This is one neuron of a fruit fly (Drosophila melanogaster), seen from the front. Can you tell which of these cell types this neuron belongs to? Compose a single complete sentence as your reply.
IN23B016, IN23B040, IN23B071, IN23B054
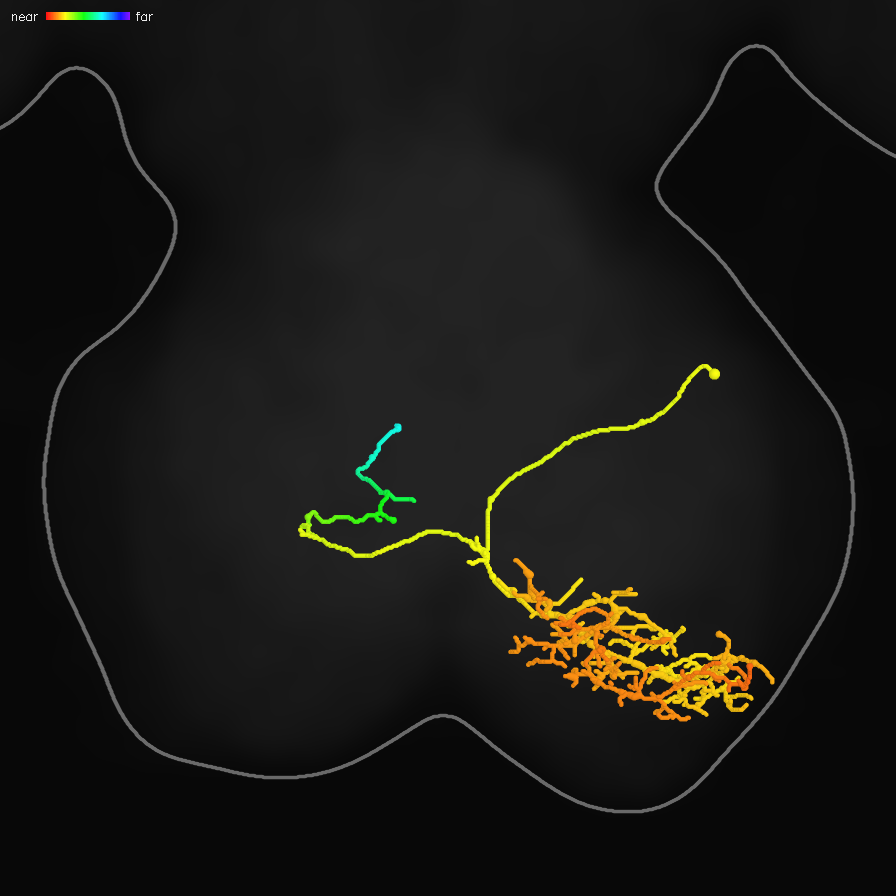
The neuron is of cell type IN23B040.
